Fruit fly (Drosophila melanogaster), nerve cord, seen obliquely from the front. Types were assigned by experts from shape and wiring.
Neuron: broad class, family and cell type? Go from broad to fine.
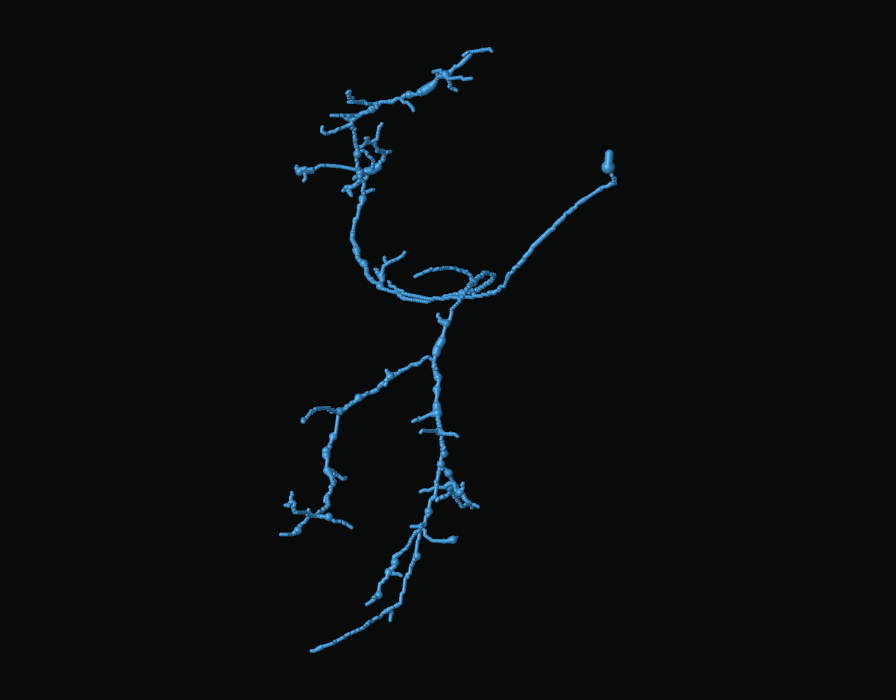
nerve-cord intrinsic neuron; hemilineage 11A; GFC4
